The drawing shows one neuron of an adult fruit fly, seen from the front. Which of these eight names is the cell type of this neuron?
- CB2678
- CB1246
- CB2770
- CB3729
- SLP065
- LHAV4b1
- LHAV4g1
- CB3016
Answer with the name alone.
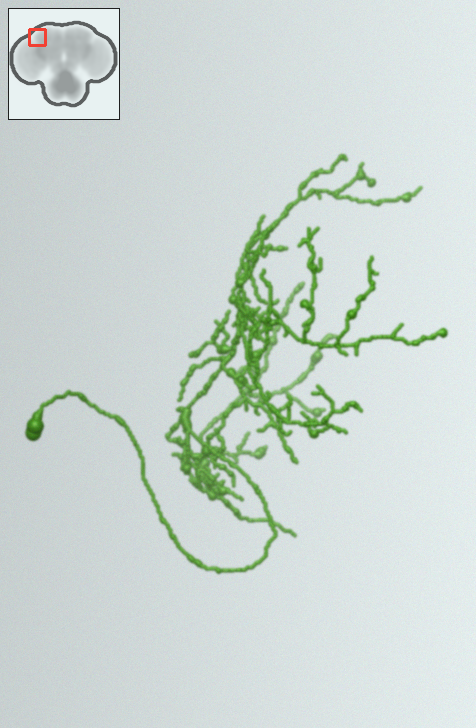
CB3016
